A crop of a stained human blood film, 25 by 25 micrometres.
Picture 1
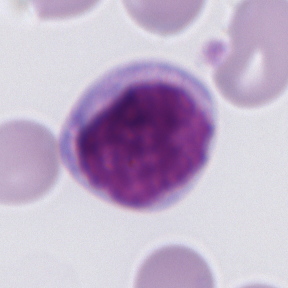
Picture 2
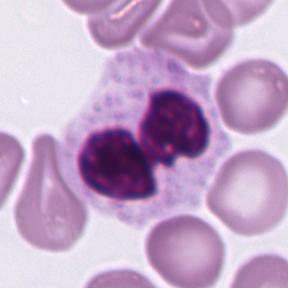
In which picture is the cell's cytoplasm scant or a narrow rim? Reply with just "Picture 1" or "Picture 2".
Picture 1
